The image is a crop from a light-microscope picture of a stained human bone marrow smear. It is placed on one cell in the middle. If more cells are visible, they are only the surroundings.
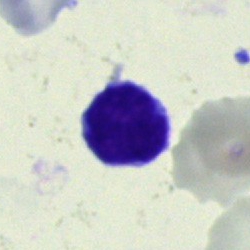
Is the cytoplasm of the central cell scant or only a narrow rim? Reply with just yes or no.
Yes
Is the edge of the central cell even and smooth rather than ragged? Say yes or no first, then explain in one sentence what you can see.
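No. A small pale grey projection sticks out from the top edge of the cell.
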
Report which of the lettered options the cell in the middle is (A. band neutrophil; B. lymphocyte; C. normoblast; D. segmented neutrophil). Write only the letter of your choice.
B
